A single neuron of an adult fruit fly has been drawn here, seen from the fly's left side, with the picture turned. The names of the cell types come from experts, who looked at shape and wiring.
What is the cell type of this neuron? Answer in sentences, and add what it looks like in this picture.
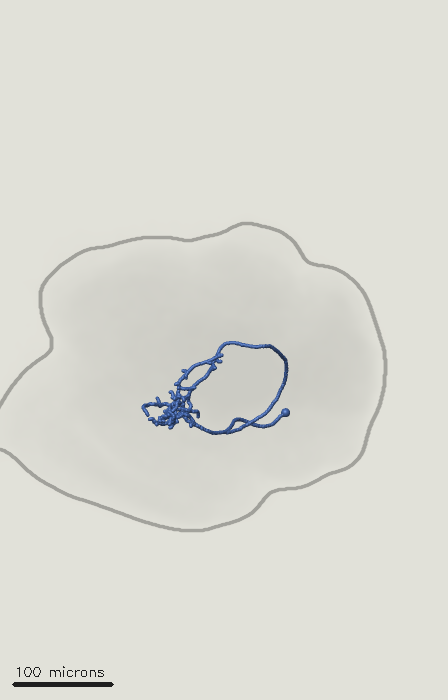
Its cell type is WED039. This is a central-brain intrinsic neuron. From left to right in the picture it spans about 150 microns. In this view it is wider than it is tall.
